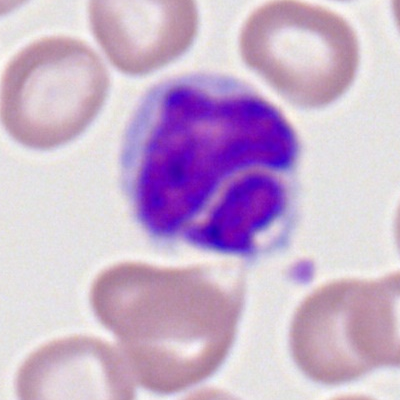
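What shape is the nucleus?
Folded, with a curved pale cleft cutting across its lower right part.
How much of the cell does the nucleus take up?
Most of it.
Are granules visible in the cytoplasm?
No distinct granules are visible.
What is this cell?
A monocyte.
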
